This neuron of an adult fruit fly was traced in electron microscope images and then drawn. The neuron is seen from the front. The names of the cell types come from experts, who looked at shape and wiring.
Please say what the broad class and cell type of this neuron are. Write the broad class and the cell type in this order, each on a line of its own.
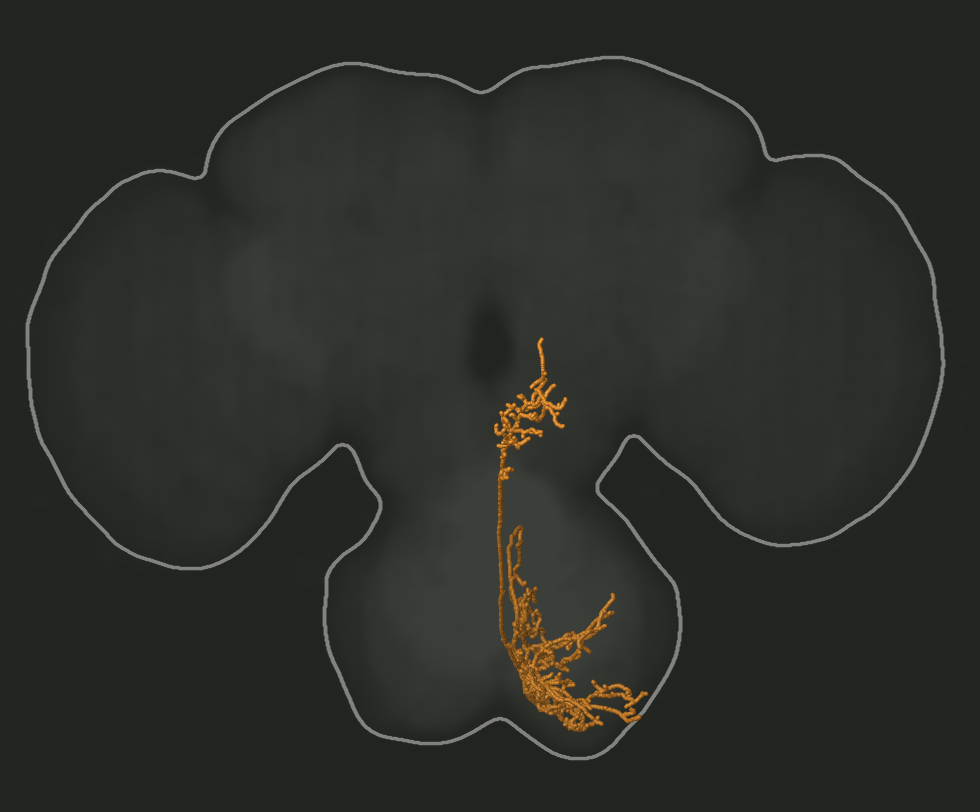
ascending neuron
ANXXX170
